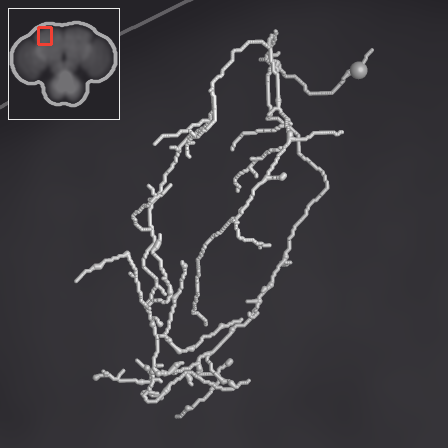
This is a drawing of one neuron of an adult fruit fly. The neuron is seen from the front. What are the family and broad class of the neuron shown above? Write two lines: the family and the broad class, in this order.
hemilineage SLPpm1
central-brain intrinsic neuron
